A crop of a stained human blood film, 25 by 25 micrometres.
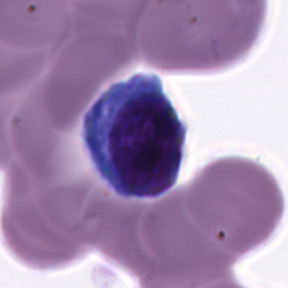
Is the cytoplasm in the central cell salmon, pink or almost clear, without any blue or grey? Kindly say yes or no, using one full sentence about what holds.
No, strongly blue cytoplasm is present in this cell.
